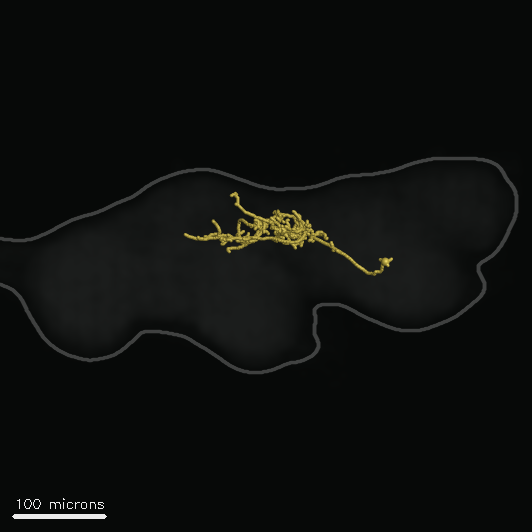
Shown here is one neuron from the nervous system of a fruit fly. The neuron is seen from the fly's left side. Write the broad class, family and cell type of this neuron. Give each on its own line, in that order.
nerve-cord intrinsic neuron
hemilineage 16B
IN16B051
